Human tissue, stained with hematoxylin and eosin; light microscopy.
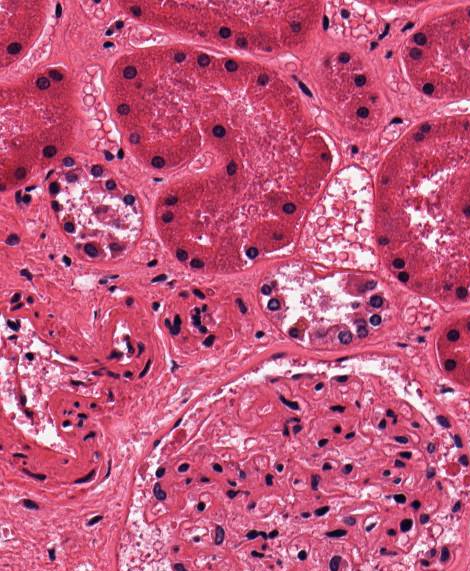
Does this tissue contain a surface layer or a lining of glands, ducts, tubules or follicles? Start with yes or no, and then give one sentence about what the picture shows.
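Yes. Most tubules in the upper part are lined by cuboidal cells with deeply eosinophilic granular cytoplasm.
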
